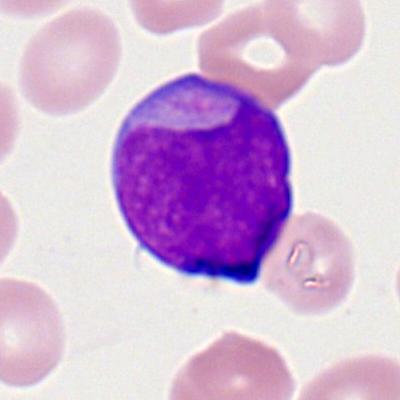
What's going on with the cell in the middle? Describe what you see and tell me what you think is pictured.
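Roughly round, with a small flattened notch at the lower right where a red cell presses against it. The chromatin's finely stippled purple, scattered with small paler spots rather than coarse dark clumps. Cytoplasm's scant: mainly a pale lilac-grey crescent across the top of the nucleus, plus a thin deep-blue rim along the lower edge. Call it a myeloblast.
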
